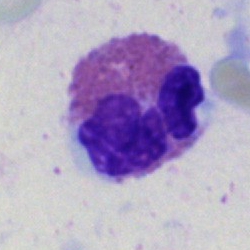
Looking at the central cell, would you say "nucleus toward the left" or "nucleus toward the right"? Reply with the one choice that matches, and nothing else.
Nucleus toward the right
